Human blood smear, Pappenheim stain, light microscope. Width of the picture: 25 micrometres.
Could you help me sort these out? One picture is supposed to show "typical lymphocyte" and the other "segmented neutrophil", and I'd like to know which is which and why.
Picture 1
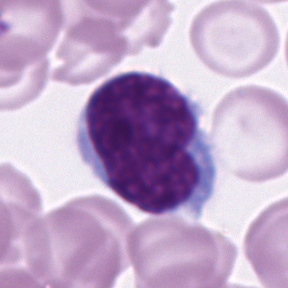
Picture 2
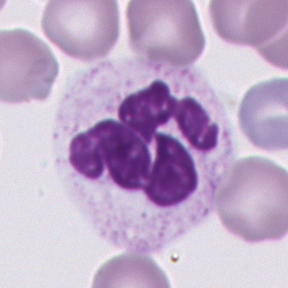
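Typical lymphocyte in picture 1, segmented neutrophil in picture 2. Nucleus: picture 1 about 12 by 9 micrometres, filling about 80% of the cell's area; picture 2 divided into several separate lobes. Chromatin: dark purple and coarsely clumped in picture 1; dense, clumped and dark purple in picture 2. Nucleoli: none visible in picture 2.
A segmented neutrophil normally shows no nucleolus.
Cytoplasm: pale blue in picture 1; abundant and pale lilac-pink in picture 2.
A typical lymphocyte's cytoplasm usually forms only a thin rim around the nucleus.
Granules: none in picture 1; fine violet granules scattered through the cytoplasm in picture 2.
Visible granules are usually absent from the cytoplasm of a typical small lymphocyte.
Vacuoles: none in picture 1. Outline: fine short projections fringe the right edge in picture 1; roughly round and smooth in picture 2.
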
